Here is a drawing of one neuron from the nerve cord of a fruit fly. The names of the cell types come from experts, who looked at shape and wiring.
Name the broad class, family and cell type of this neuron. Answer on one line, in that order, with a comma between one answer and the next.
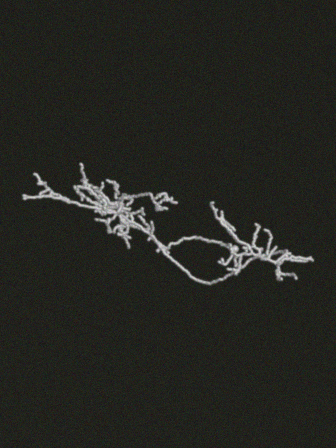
nerve-cord intrinsic neuron, hemilineage 01A, IN01A078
